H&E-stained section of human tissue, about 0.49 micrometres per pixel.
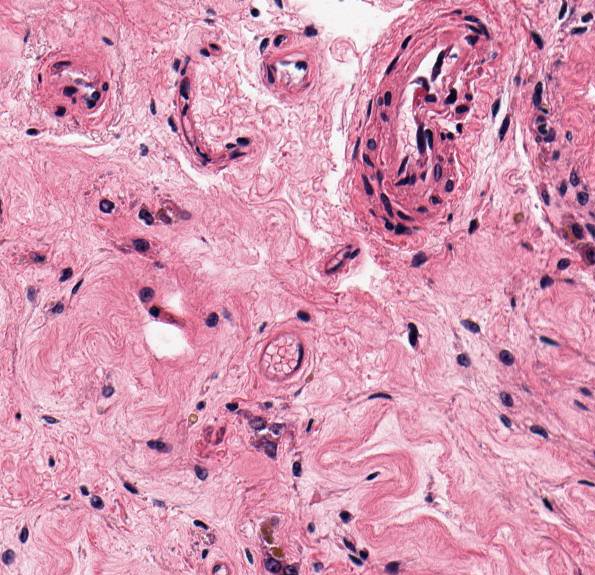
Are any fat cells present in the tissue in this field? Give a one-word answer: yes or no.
No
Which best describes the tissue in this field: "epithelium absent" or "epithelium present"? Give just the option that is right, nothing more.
Epithelium absent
